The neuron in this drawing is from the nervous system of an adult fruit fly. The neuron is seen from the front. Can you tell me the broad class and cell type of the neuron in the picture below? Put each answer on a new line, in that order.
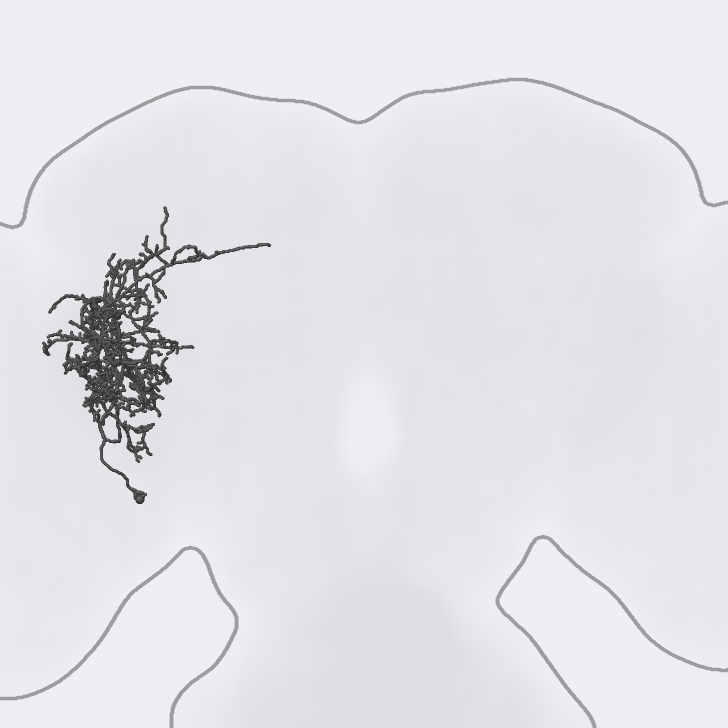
central-brain intrinsic neuron
AVLP566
